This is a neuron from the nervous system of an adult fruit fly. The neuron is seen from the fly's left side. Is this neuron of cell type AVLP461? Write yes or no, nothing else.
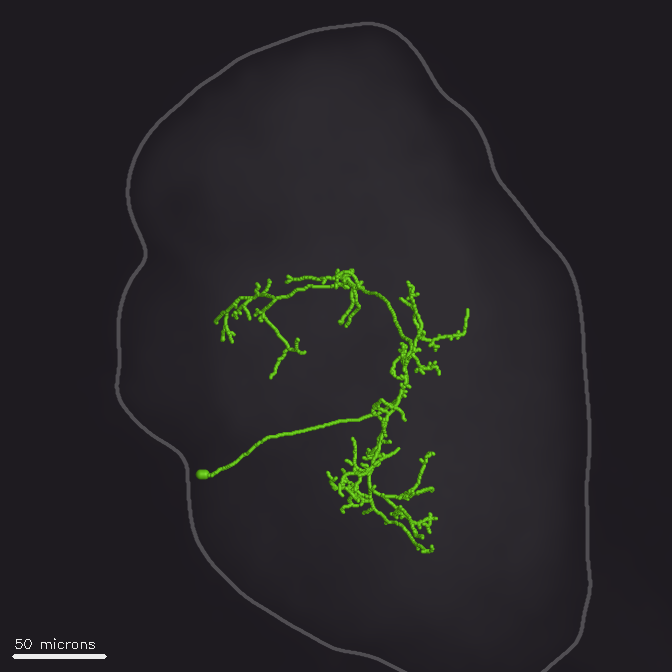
yes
